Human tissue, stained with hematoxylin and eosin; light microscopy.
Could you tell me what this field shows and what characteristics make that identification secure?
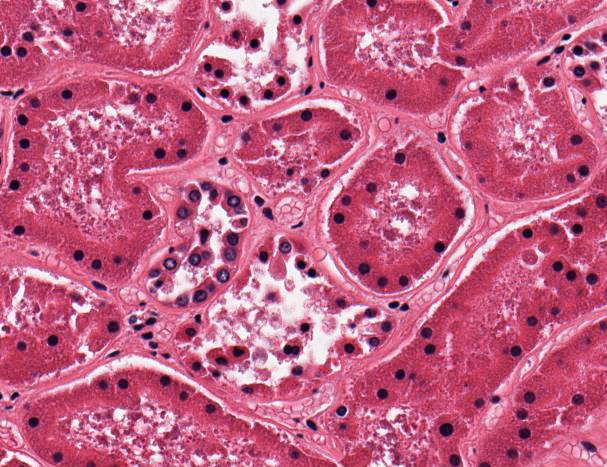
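Cortical labyrinth of the kidney fills this field as closely packed round to oval tubule cross-sections separated only by narrow strands of stroma. Most tubules have a single layer of cuboidal to low columnar cells with abundant, deeply eosinophilic, granular cytoplasm.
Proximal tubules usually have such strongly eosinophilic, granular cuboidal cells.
Lumens hold pale pink granular and frothy debris.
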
